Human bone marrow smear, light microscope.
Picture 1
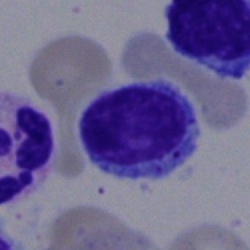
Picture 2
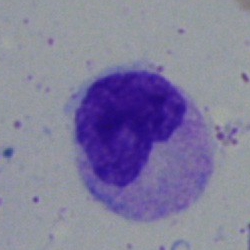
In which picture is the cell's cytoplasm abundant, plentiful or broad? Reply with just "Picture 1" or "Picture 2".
Picture 2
